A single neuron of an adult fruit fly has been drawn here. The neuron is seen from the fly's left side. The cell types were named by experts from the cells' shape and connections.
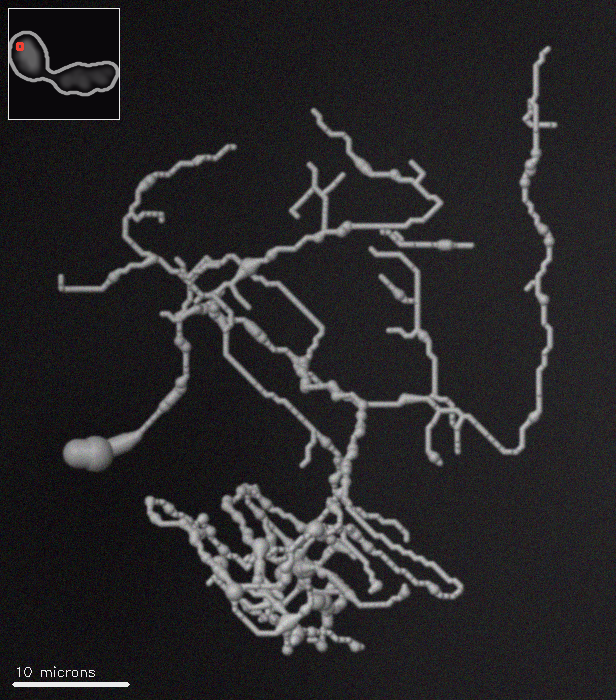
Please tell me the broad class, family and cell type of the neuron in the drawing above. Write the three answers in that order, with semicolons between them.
central-brain intrinsic neuron; class DAN; PAM14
